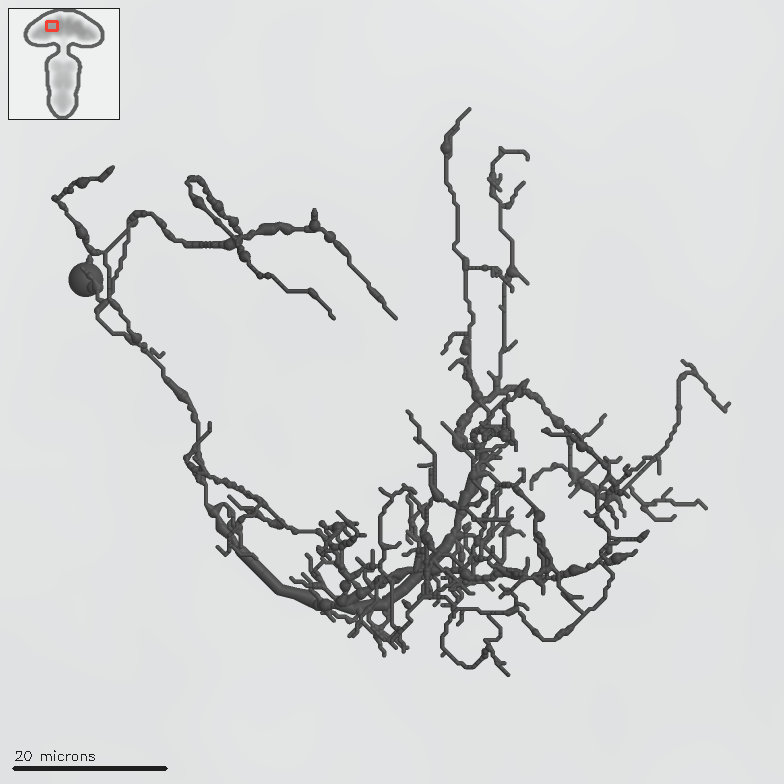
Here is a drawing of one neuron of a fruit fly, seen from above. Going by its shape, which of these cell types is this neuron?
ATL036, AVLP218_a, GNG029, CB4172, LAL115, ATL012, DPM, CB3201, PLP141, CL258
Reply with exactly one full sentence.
The neuron here is of the cell type CB3201.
